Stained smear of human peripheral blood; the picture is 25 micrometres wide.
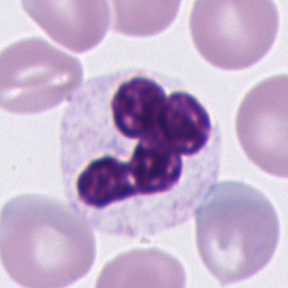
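Segmented neutrophil, shown in a stained smear of human peripheral blood. Notice how densely its chromatin stains, a dark purple, with no nucleoli visible in the nucleus. In the cytoplasm, pick out the fine, scattered lilac granules, and note that no vacuoles are seen there.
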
